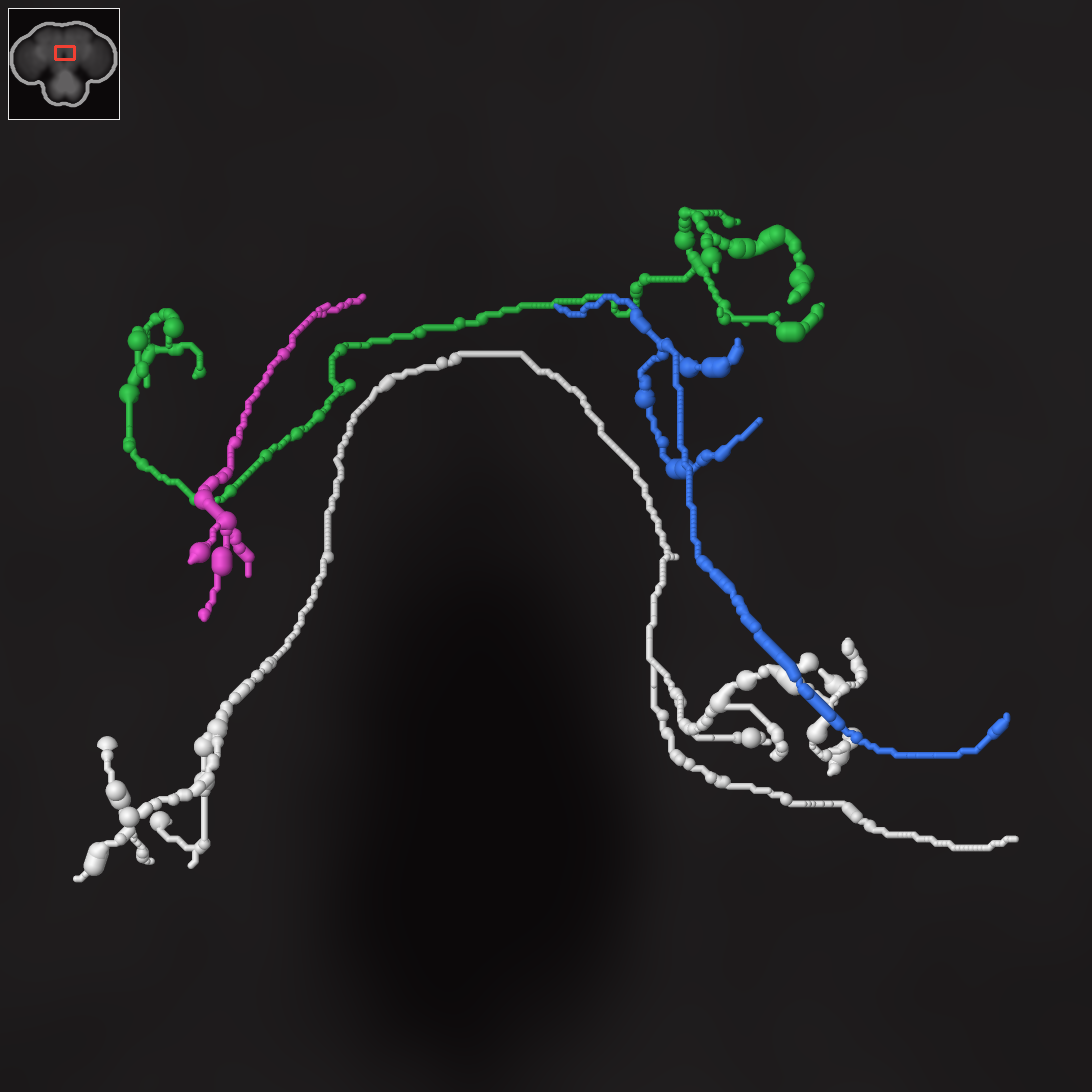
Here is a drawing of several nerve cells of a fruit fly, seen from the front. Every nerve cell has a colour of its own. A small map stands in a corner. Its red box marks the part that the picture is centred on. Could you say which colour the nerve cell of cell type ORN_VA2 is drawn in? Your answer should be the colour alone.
white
